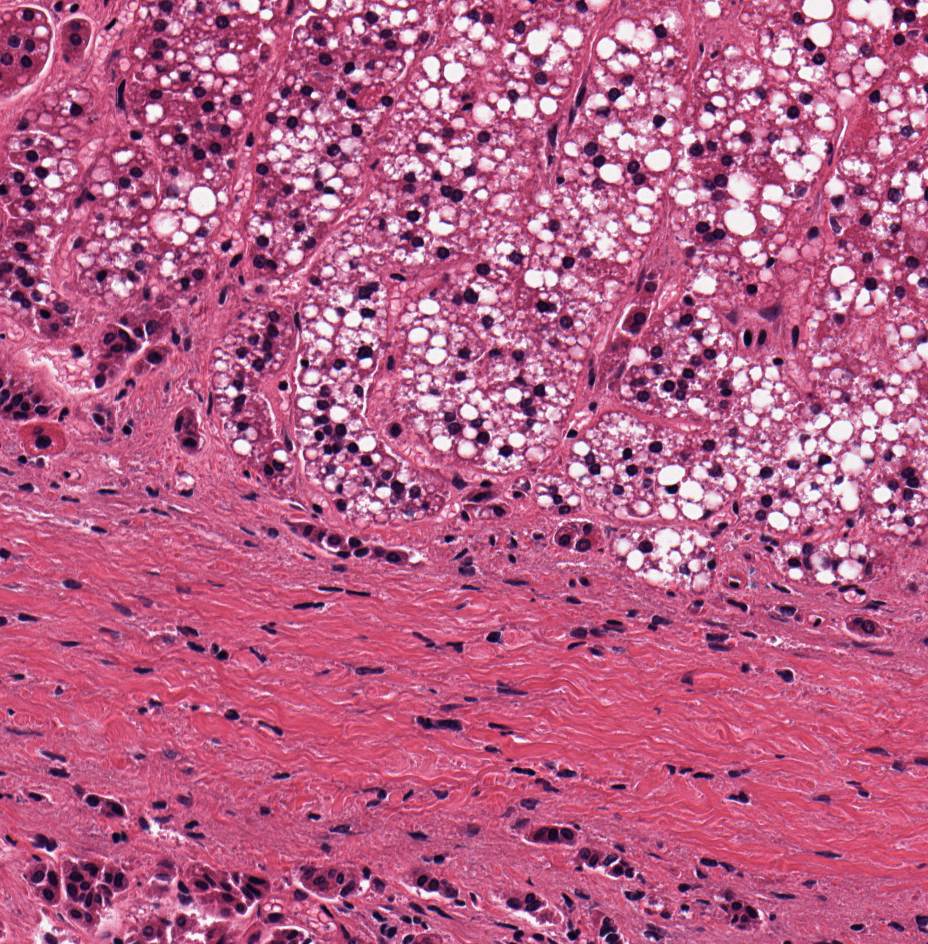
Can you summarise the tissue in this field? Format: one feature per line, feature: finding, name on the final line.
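Layout: vacuolated cell nests in the upper half, a dense fibrous band in the lower half
Upper cytoplasm: filled with many clear round vacuoles of varying size
Vacuolated cell nuclei: small, dark, round
Bottom edge: small clusters of cells with pink, non-vacuolated cytoplasm
Name: adrenal gland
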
